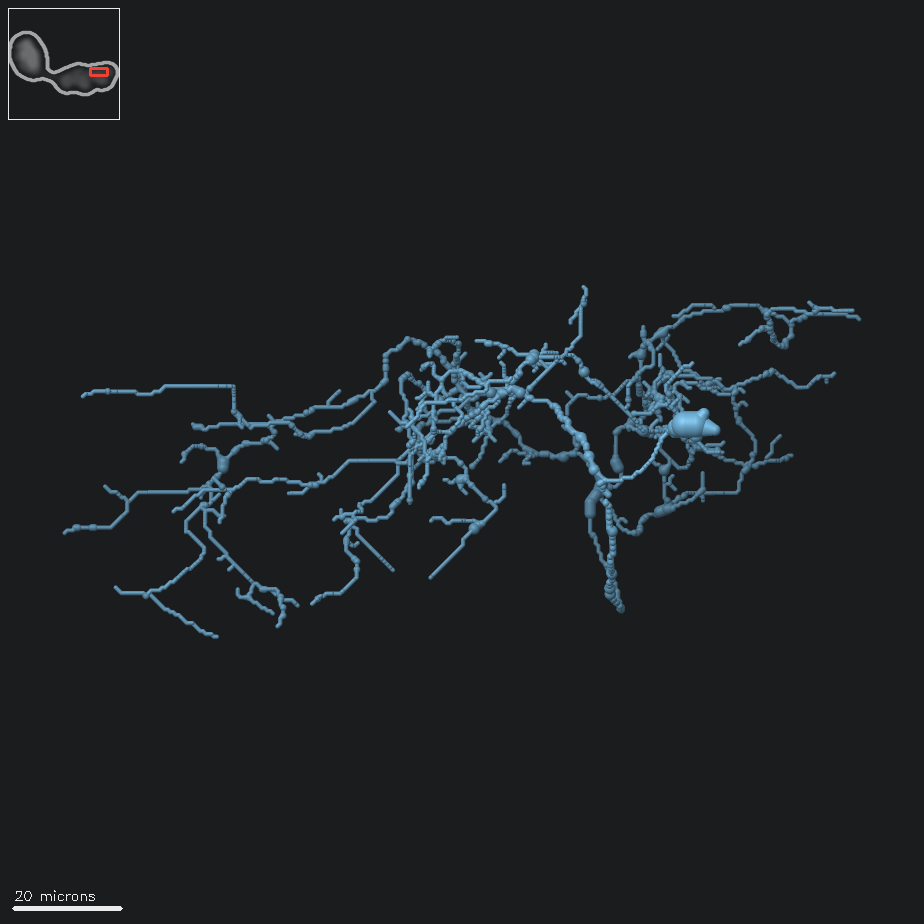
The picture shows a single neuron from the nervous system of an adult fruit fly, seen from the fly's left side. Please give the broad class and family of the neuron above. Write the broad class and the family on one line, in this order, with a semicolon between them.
nerve-cord intrinsic neuron; hemilineage 14A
